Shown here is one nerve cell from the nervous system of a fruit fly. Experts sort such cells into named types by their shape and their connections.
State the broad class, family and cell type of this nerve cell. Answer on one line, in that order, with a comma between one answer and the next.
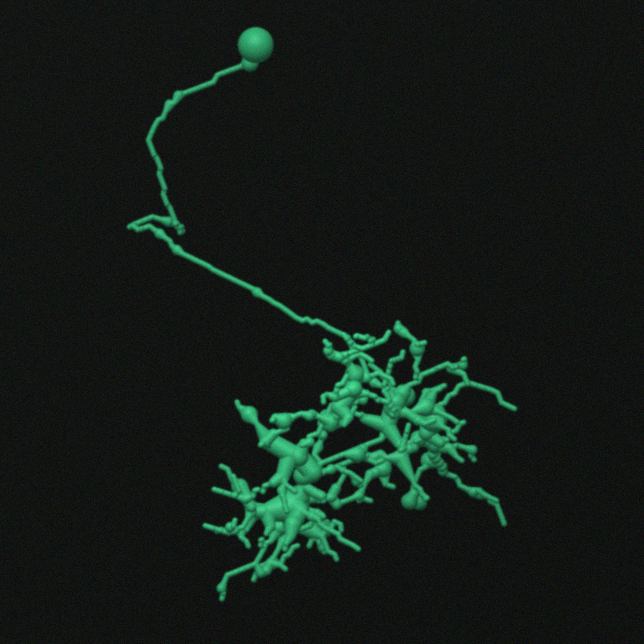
optic-lobe intrinsic neuron, Dm, Dm8a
